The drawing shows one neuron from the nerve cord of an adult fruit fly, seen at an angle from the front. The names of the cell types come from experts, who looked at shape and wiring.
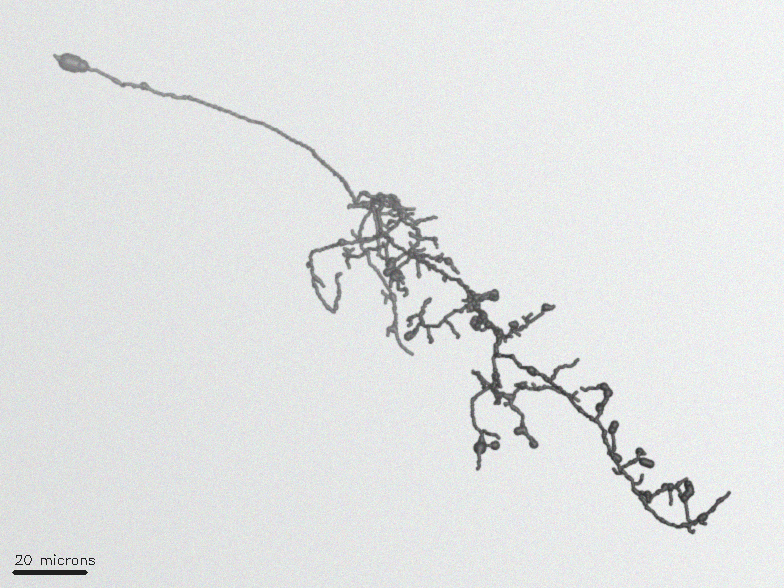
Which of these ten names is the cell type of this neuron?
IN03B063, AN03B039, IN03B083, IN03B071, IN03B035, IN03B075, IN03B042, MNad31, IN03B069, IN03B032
IN03B083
